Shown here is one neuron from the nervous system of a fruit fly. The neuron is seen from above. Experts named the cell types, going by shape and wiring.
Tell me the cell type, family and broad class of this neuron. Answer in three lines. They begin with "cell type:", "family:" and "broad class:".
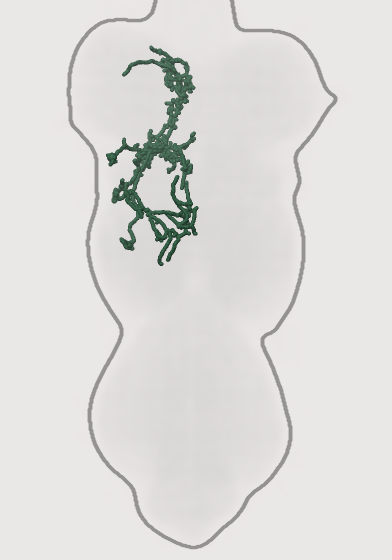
cell type: IN11A004
family: hemilineage 11A
broad class: nerve-cord intrinsic neuron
